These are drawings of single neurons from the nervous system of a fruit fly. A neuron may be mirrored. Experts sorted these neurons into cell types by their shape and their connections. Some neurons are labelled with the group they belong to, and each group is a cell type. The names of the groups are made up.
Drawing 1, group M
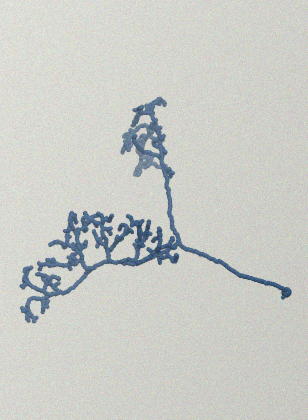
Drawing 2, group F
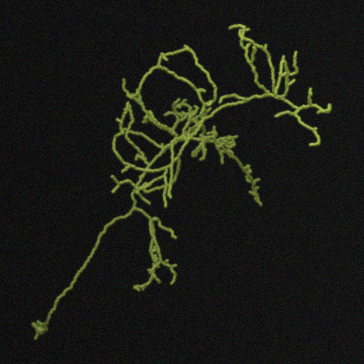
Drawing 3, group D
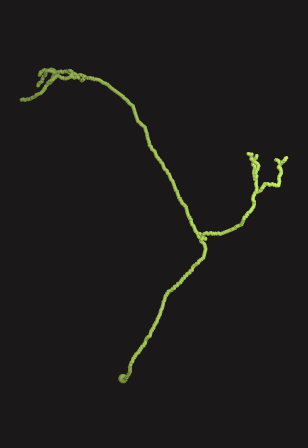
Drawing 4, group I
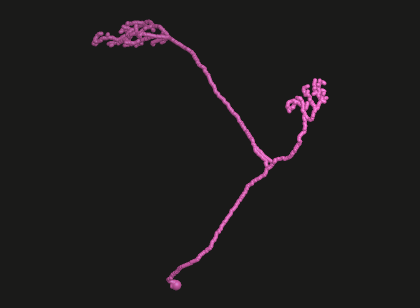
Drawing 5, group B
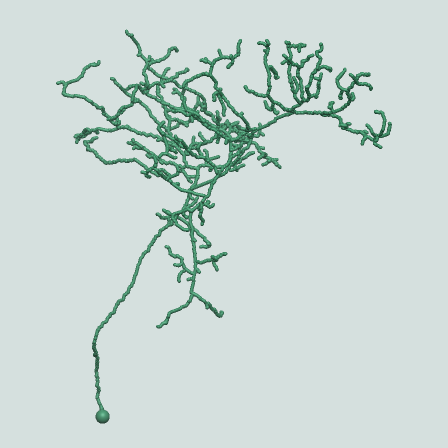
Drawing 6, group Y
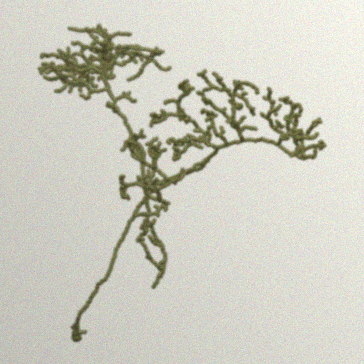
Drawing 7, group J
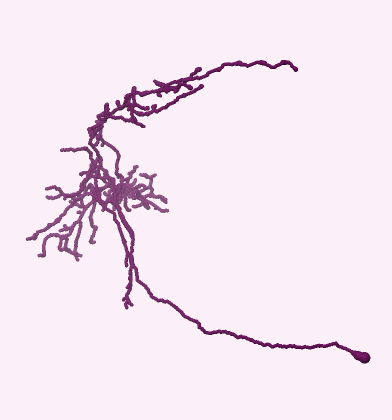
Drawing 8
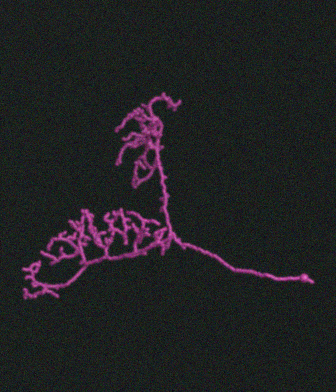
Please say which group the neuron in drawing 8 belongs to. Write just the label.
group M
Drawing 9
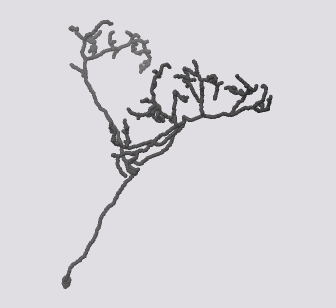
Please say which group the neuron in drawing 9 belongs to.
group M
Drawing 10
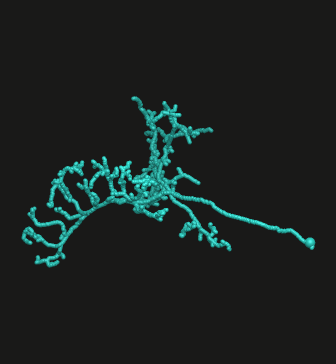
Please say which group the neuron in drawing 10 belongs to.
group B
